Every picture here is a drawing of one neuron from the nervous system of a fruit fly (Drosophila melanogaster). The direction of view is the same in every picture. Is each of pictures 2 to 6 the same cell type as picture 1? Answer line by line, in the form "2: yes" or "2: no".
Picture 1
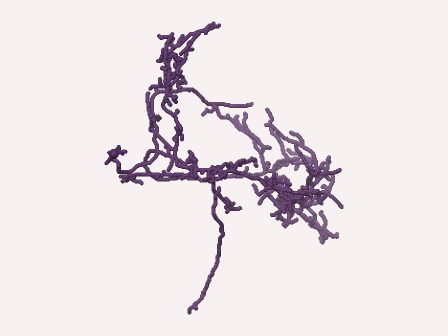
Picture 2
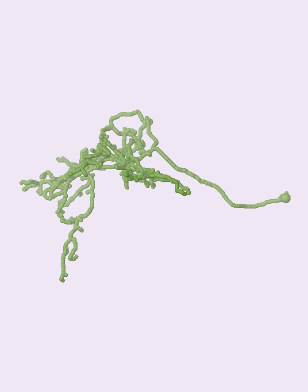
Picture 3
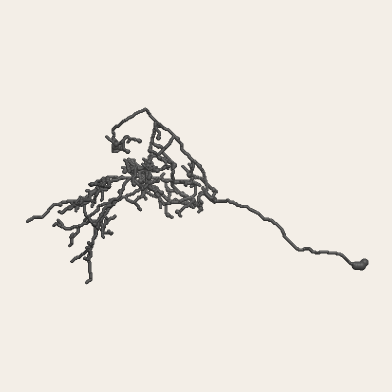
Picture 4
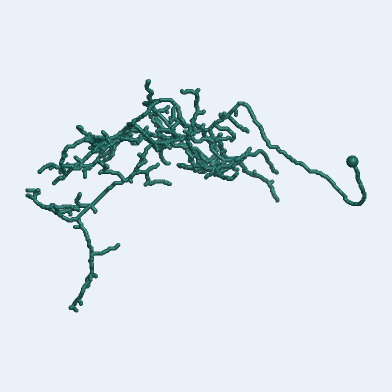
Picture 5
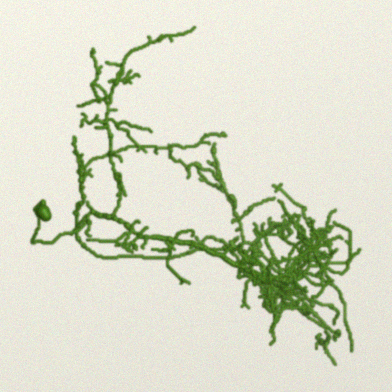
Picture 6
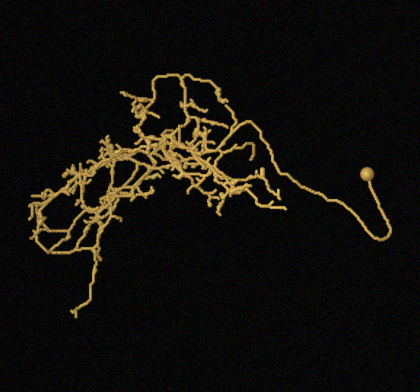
2: no
3: no
4: no
5: yes
6: no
